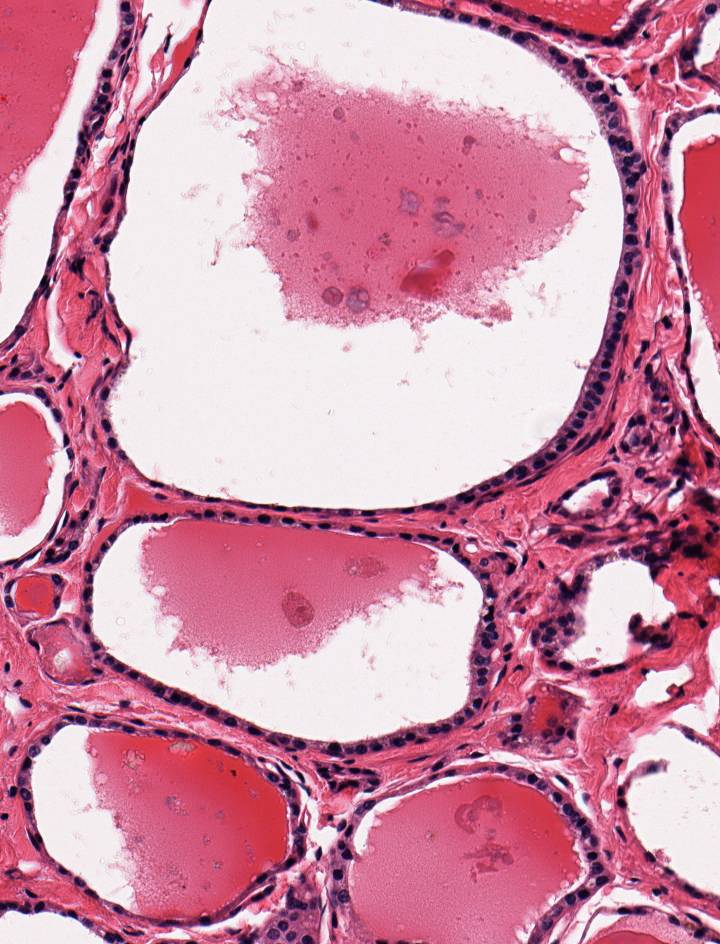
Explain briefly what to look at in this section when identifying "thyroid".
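In this thyroid, closely packed rounded follicles of varying size fill the field, the largest at top centre.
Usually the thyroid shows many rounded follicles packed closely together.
Each follicle is lined by one layer of epithelial cells, flattened to low cuboidal.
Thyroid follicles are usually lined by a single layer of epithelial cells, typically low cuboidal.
Small, dark, round to oval nuclei sit evenly spaced in a single row without overlap. Less in keeping are the few rounded cells floating within the colloid of the large upper and middle follicles.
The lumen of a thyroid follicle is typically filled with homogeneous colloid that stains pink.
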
